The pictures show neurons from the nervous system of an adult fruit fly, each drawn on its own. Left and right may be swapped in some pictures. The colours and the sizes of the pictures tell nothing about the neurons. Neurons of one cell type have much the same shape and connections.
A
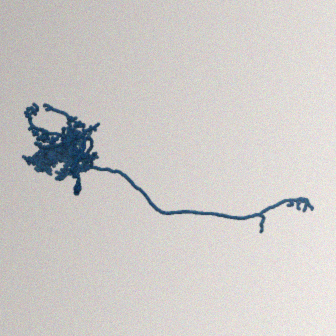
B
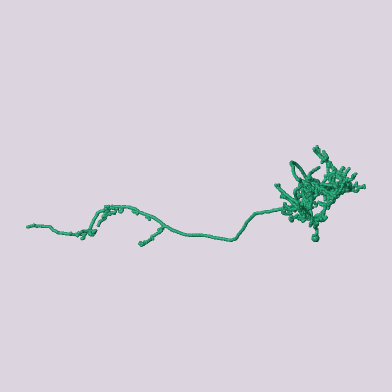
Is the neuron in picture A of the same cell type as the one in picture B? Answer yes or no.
no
